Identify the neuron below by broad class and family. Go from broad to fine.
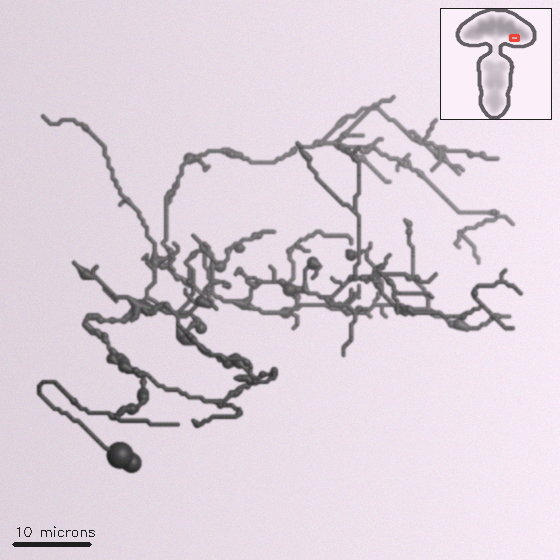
optic-lobe intrinsic neuron; LpMe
